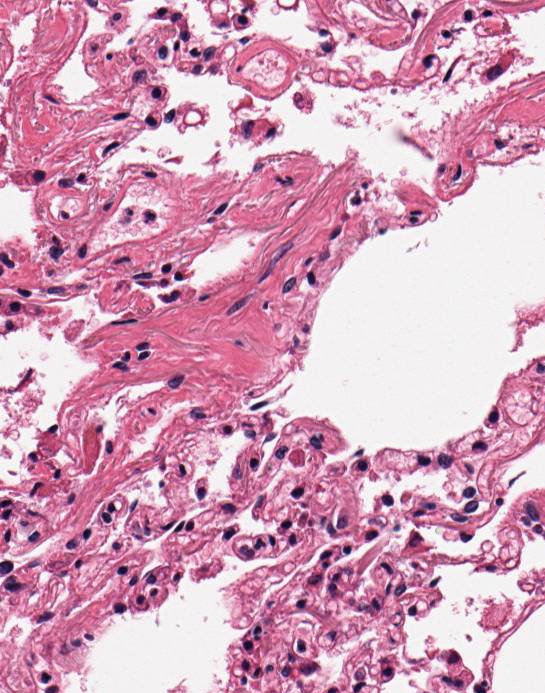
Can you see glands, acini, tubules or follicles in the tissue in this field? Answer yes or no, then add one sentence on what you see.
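No. No fat cells or glands are present anywhere in the field.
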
